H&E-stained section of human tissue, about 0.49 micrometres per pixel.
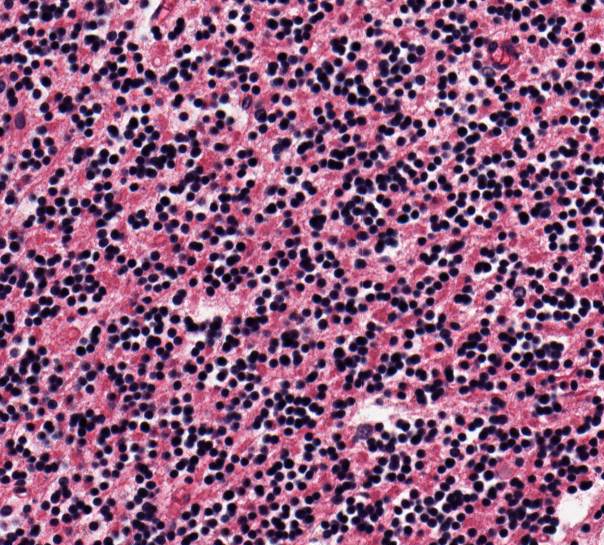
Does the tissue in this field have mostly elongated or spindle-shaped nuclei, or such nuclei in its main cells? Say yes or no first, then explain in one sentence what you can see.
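No. The predominant nuclei are small, round, uniformly dark and about equal in size.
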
